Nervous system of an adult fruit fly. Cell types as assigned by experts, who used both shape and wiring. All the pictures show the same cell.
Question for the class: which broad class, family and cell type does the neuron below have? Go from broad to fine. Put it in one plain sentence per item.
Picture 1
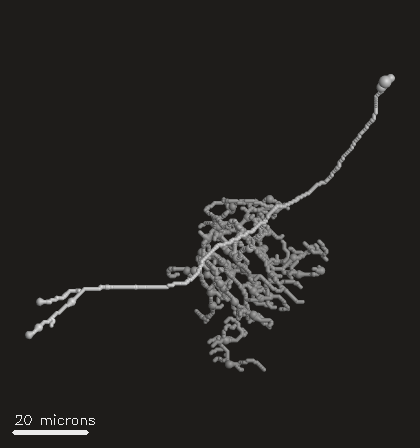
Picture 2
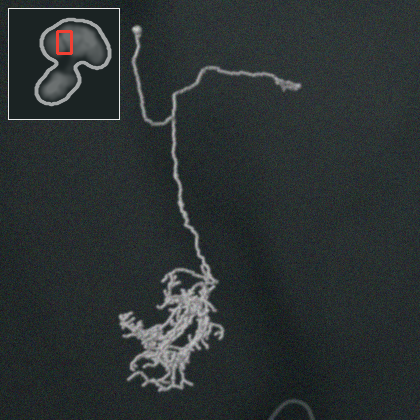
A visual projection neuron of the LC family, type LC20a.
